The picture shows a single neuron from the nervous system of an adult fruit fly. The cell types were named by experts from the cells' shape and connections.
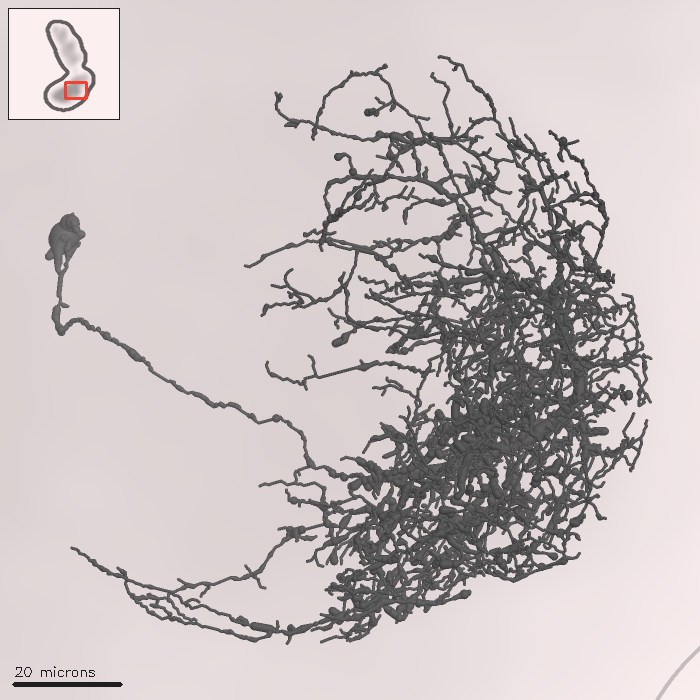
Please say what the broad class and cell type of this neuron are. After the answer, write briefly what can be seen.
This is a central-brain intrinsic neuron. It is of cell type AVLP085. By the scale bar it is about 110 microns wide in this view. More than a hundred branch ends can be seen.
